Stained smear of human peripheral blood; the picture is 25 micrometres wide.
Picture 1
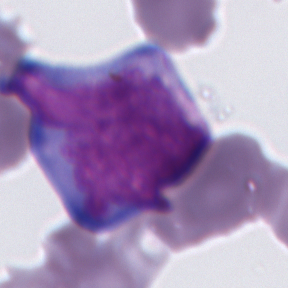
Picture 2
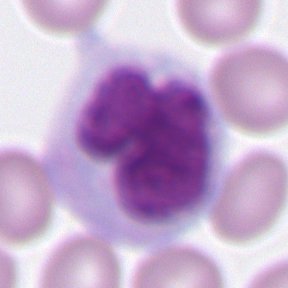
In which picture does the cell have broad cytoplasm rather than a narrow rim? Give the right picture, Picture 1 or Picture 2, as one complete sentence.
The nucleus is surrounded by plenty of cytoplasm in picture 2.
